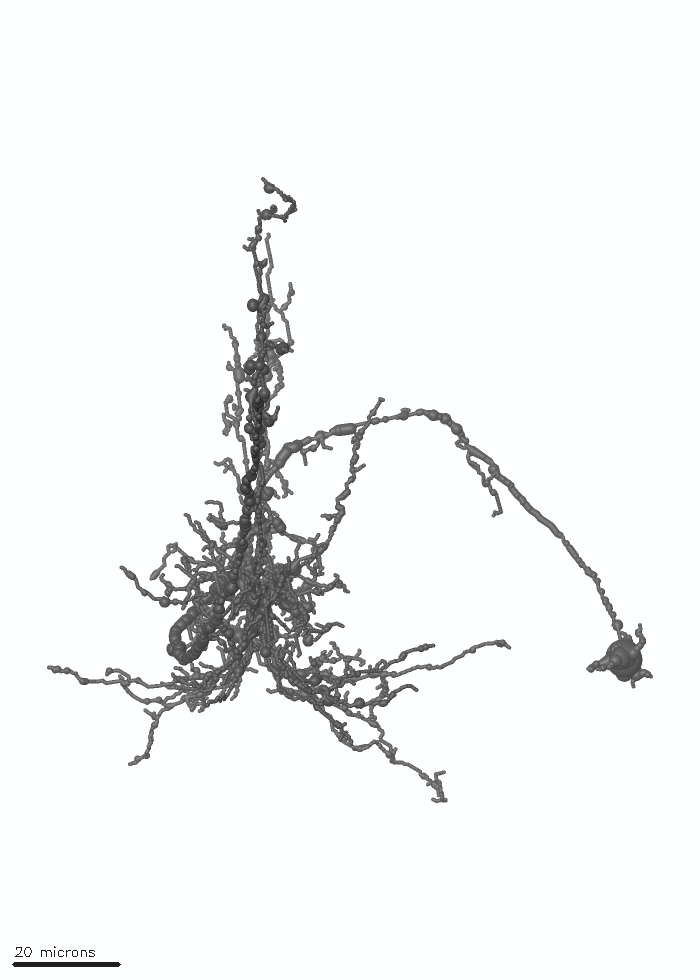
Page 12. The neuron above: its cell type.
ANXXX139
